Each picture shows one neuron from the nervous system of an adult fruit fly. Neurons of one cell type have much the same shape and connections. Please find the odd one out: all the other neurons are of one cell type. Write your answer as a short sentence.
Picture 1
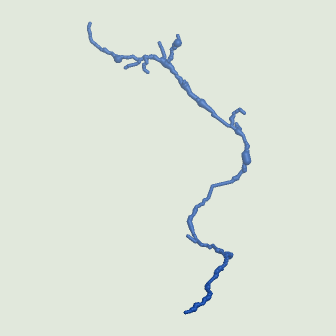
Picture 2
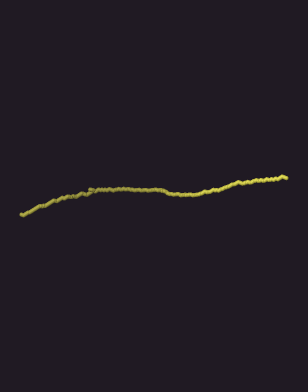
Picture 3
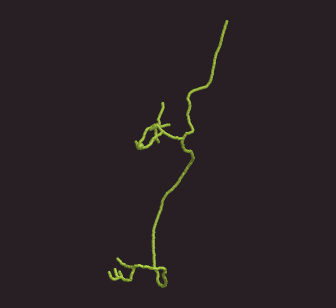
The neuron in picture 3 is of another cell type than the rest.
